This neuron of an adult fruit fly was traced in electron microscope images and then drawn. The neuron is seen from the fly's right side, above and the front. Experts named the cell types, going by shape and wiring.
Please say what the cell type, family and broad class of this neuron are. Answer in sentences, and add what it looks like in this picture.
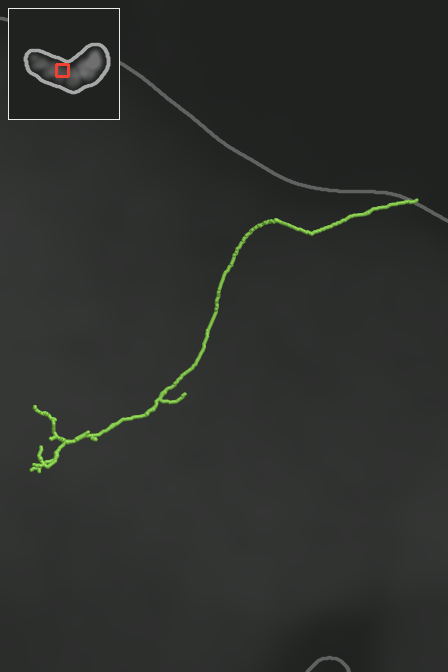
It is of cell type WG1. Its family is called class gustatory. This is a sensory neuron entering the nerve cord. No cell body is drawn. There are a dozen or fewer branch ends.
